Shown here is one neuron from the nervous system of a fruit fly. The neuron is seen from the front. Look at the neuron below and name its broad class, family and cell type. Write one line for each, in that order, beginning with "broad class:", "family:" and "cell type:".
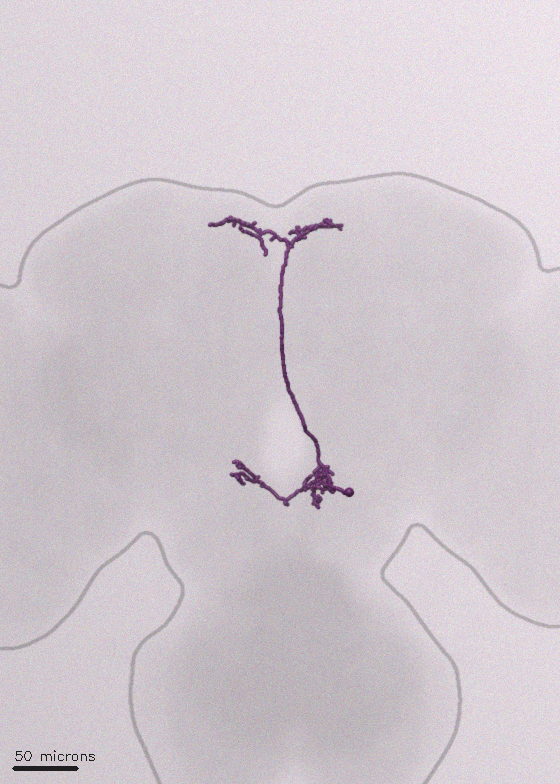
broad class: central-brain intrinsic neuron
family: hemilineage FLAa2
cell type: PRW019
